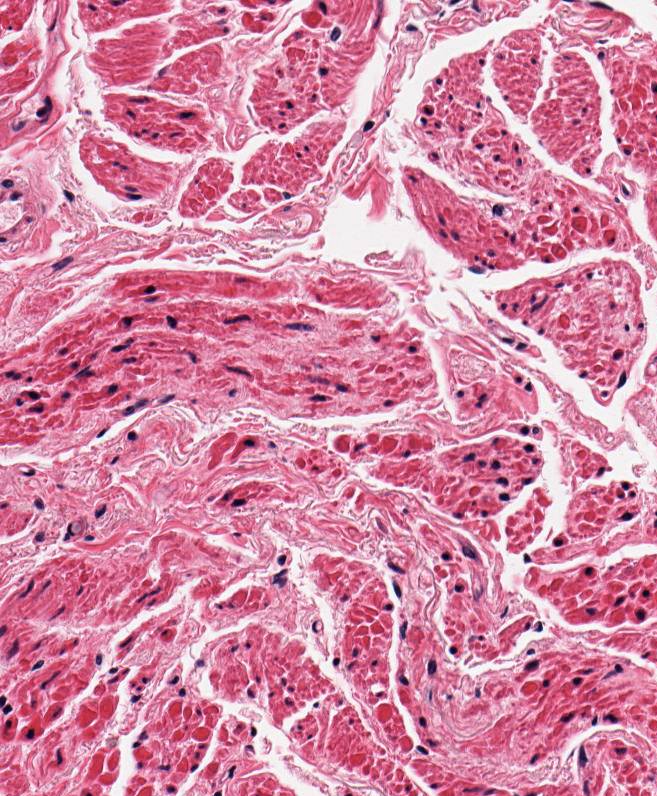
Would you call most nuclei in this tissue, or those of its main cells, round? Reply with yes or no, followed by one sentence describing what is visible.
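No. In the lengthwise-cut bundle the nuclei are elongated and cigar-shaped, lying centrally within the cells.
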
